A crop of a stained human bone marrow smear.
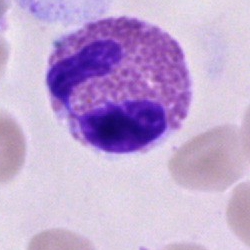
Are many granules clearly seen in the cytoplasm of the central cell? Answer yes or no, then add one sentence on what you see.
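Yes. The cytoplasm is packed with coarse granules.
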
